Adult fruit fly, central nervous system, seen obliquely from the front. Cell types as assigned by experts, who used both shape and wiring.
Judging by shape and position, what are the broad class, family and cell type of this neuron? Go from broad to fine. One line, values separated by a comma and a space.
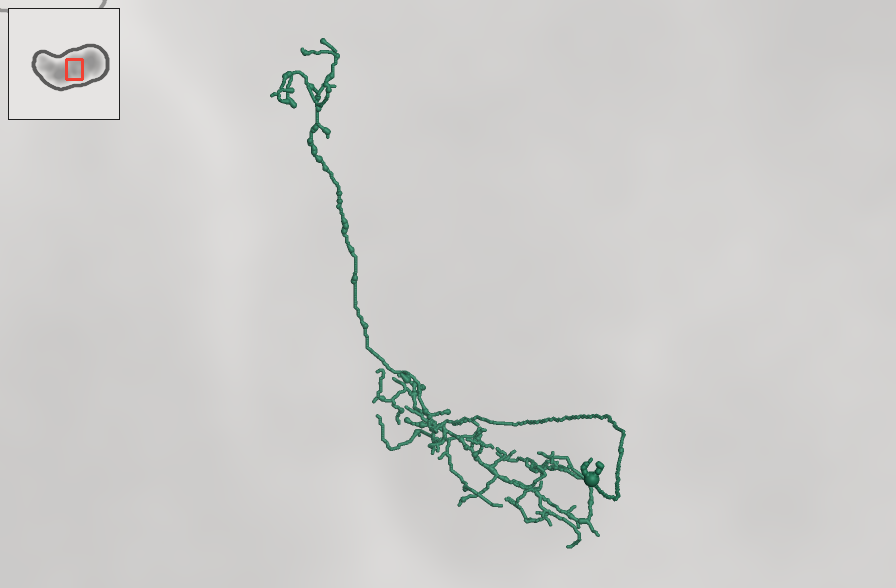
central-brain intrinsic neuron, hemilineage WEDa2, WEDPN1B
